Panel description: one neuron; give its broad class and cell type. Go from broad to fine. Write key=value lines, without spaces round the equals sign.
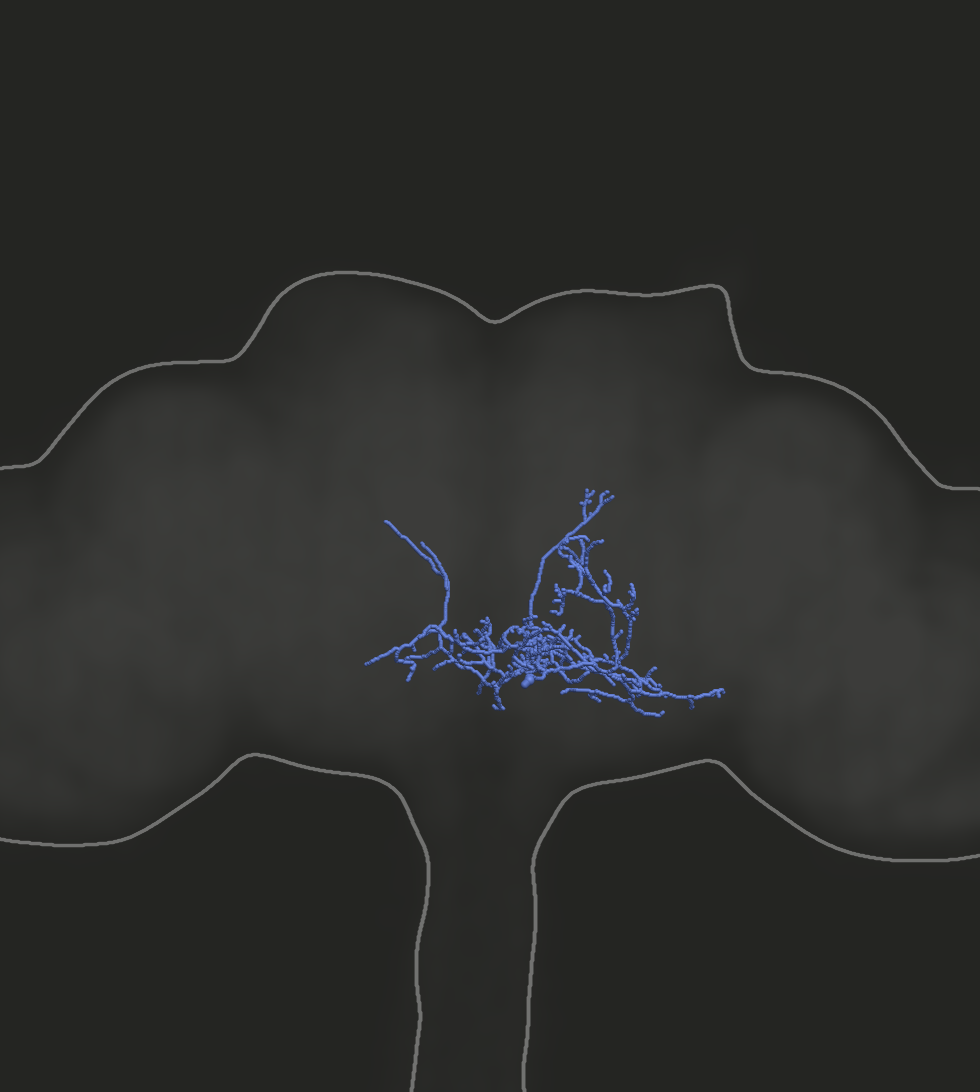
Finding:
broad_class=central-brain intrinsic neuron
cell_type=IB016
